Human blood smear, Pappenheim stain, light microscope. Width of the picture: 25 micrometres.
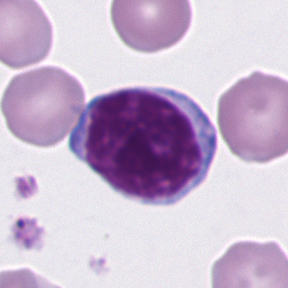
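Typical lymphocyte in a stained peripheral blood smear, the cell in the middle. Outline smooth and rounded-oval, about 13 by 11 micrometres. Nucleus a single oval mass without lobes or indentation, about 11 by 9 micrometres, filling about 70% of the cell's area. Cytoplasm pale blue, forming only a narrow rim around the nucleus.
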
